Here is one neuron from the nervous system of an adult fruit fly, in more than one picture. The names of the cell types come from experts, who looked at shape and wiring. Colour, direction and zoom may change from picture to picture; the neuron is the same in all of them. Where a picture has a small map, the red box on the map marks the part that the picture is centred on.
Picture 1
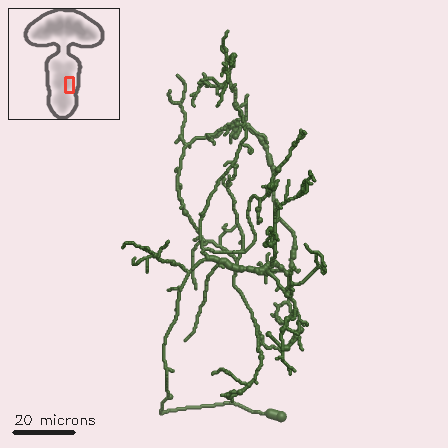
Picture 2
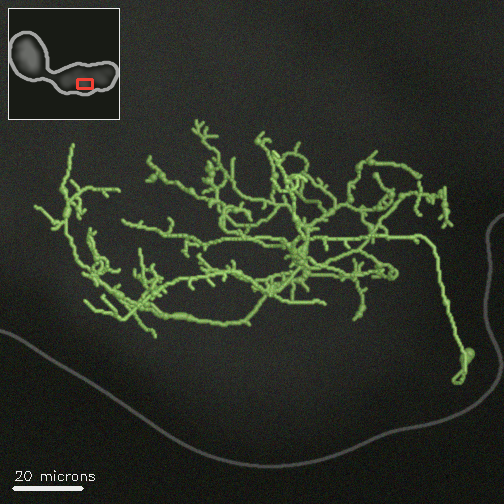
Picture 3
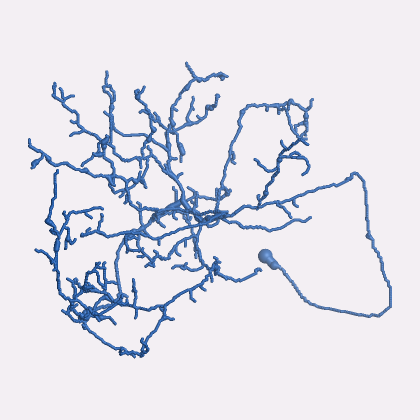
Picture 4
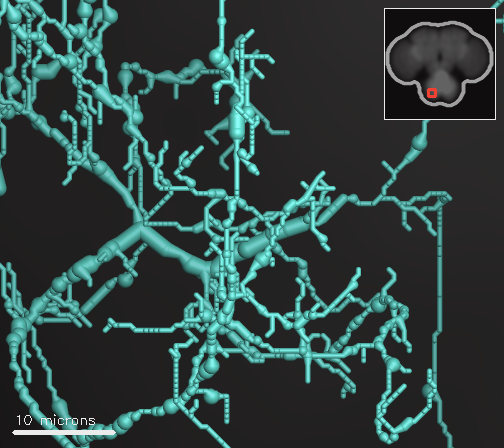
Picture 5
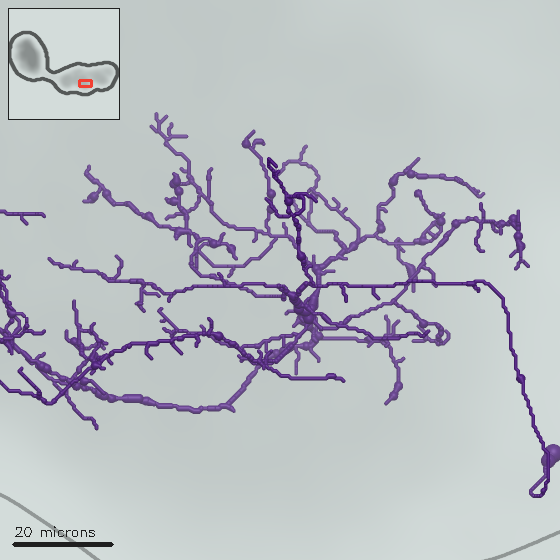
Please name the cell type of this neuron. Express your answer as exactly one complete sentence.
The neuron is categorized under cell type IN20A.22A043.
